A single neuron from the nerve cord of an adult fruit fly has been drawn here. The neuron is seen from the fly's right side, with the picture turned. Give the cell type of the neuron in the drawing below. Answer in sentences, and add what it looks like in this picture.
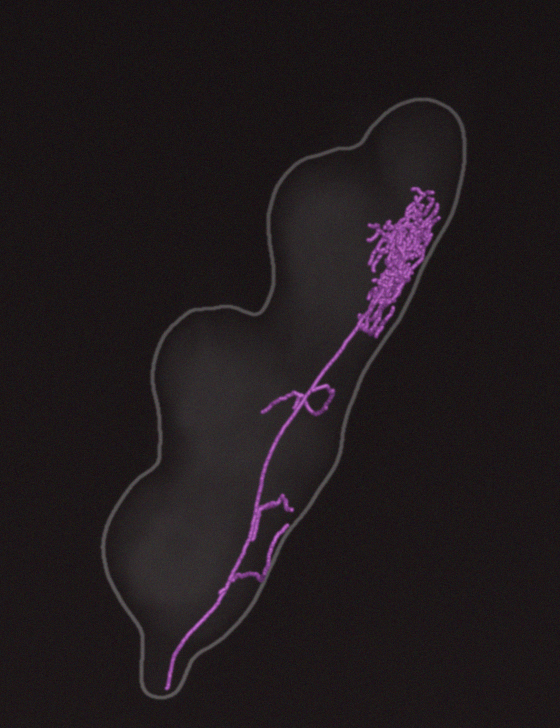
Its cell type is ANXXX169. It is an ascending neuron. In this view it is taller than it is wide.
